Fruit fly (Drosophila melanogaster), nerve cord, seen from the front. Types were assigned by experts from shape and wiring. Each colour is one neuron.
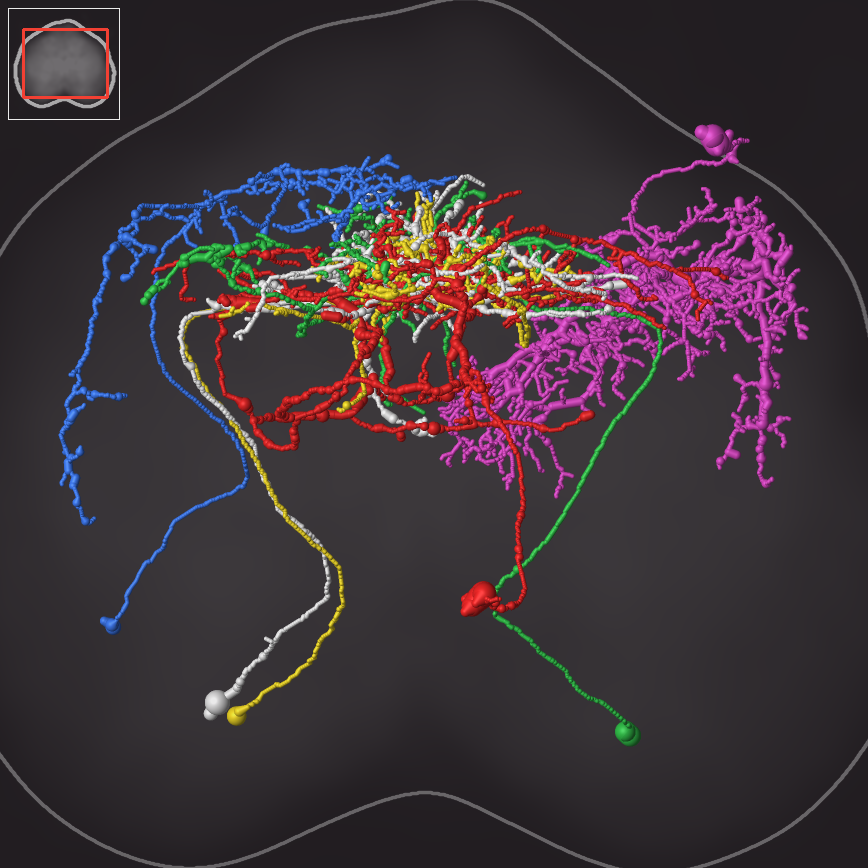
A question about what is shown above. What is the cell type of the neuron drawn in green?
IN06A048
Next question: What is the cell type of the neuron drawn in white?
IN06A023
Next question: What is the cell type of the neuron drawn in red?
IN07B030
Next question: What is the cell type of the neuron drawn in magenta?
IN19A037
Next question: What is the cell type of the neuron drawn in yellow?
IN06A081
